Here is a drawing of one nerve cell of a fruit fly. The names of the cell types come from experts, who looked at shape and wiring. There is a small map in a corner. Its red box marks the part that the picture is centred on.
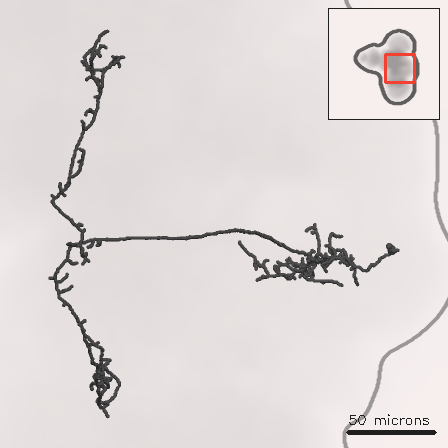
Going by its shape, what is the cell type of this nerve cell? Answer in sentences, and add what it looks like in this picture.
Its cell type is FLA001m. It is a central-brain intrinsic neuron. By the scale bar it is about 200 microns tall in this view. Dozens of branch ends can be seen.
